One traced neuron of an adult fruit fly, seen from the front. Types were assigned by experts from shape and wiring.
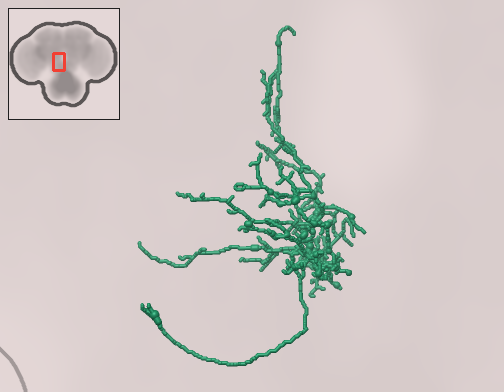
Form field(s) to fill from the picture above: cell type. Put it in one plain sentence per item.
The cell type is PRW024.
